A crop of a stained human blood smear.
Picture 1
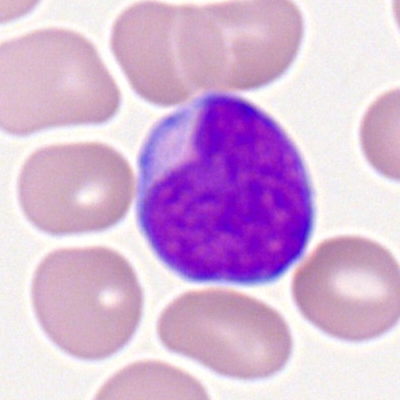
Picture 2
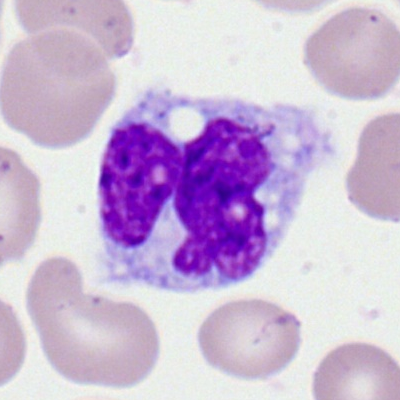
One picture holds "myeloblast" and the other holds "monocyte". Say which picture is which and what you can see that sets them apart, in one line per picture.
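Picture 1 shows a myeloblast: The cytoplasm contains no vacuoles.
Picture 2 shows a monocyte: A clear round vacuole sits at the top of the cell, between the two nuclear masses.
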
